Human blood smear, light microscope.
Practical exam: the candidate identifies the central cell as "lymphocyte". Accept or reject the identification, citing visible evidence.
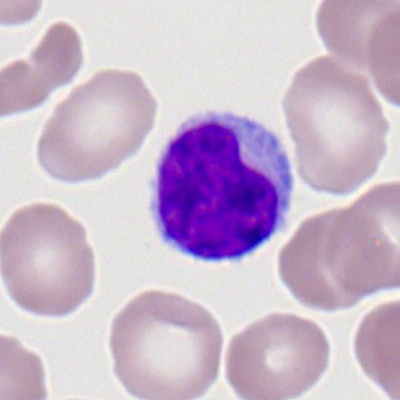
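Yes, lymphocyte is the right name for this cell. Point one is the amount of cytoplasm: it is scant, only a thin rim around the nucleus.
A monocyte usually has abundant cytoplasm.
The thin rim therefore argues against monocyte. Point two is colour: the cytoplasm is pale blue.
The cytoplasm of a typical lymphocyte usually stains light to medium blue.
That colour speaks for lymphocyte. Point three is vacuoles: none are seen in the cytoplasm.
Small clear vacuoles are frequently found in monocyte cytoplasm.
Their absence adds a little weight against monocyte. Also seen: the outline is roughly round, the chromatin is dark purple and coarsely clumped, and the cytoplasm holds no granules.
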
